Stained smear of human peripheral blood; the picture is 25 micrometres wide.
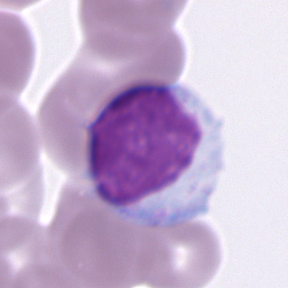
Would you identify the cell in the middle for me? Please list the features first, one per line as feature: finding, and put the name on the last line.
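Outline: roughly round
Size: about 13 micrometres across
Nucleus: single rounded mass, no lobes
Nuclear area: about 60% of the cell
Nuclear position: toward the upper left of the cell
Cytoplasm: pale blue crescent, widest on the lower right of the nucleus
Name: large granular lymphocyte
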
